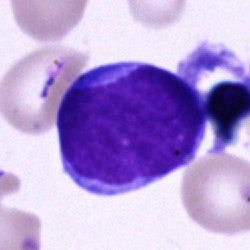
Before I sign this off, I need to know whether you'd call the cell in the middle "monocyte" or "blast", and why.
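This is a blast, not a monocyte. Its outline is smooth and round to slightly oval. The chromatin has a fine texture and is spread evenly, with no coarse dark clumps. No granules can be seen in the cytoplasm. The surface carries no projections or blebs.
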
